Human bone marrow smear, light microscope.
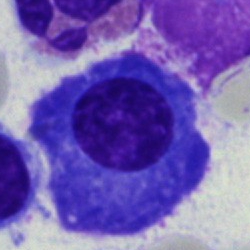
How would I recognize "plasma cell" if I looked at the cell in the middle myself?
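The cell shown is a plasma cell. Its outline is irregular, with several blunt bulges along the edge.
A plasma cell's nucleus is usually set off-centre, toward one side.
In this cell, a wide rim of deep blue cytoplasm surrounds the nucleus on all sides, and a paler zone of cytoplasm lies close around the nucleus.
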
